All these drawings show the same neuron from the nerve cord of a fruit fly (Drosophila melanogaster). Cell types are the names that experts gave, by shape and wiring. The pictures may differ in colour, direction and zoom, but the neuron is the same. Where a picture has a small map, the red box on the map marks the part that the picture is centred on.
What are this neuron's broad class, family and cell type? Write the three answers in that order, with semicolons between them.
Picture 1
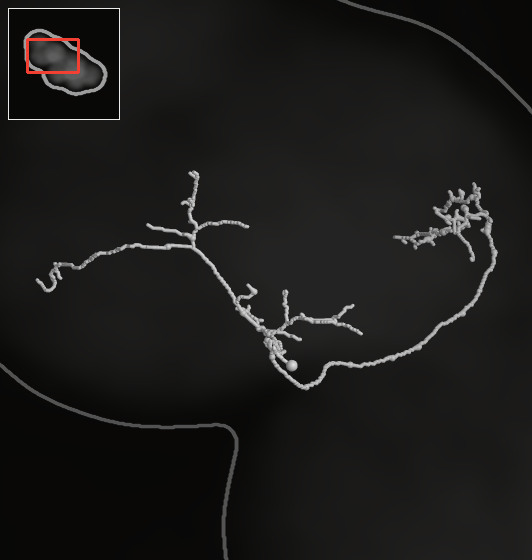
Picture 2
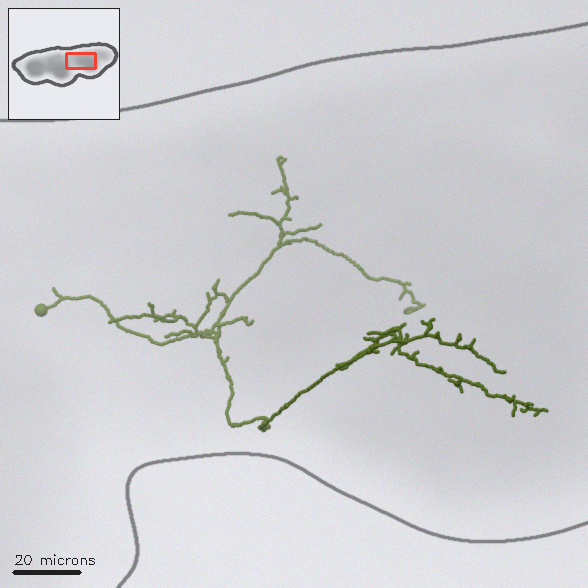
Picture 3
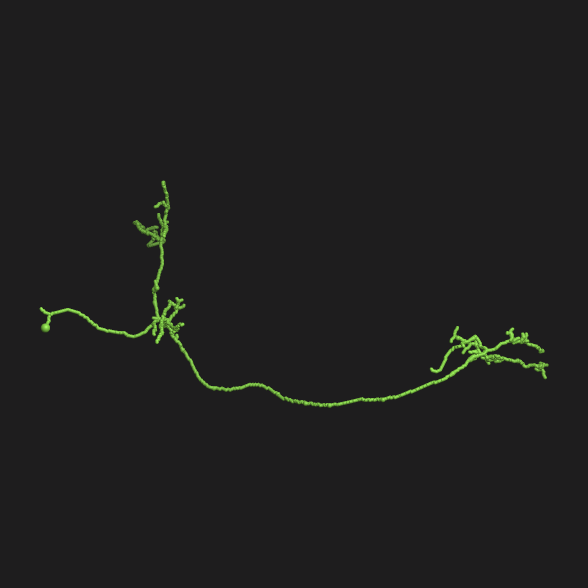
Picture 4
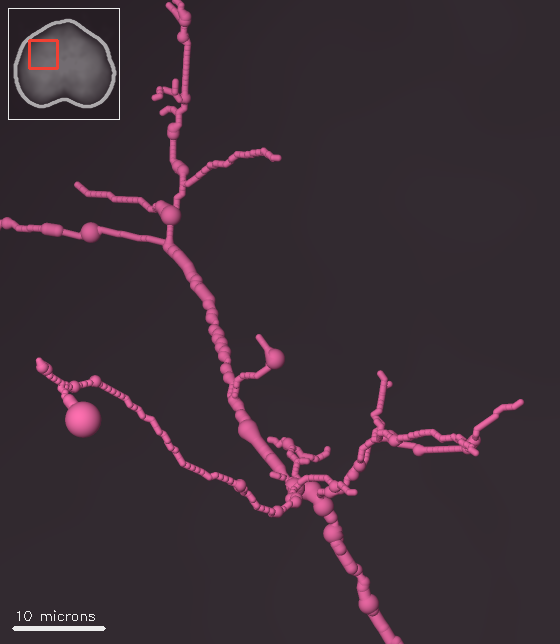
nerve-cord intrinsic neuron; hemilineage 01A; IN01A082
